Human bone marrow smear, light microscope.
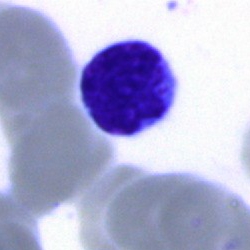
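Lymphocyte, the central cell in this stained bone marrow smear. Notice its roughly round outline and its dark purple chromatin, densely condensed and coarse in texture. Cytoplasm is very scant, at most a thin rim around the nucleus, and no vacuoles are seen.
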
